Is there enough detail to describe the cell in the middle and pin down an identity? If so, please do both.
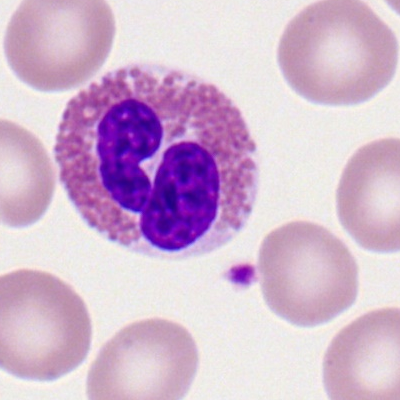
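Two lobes make up the nucleus. Its chromatin is dark purple and coarsely clumped. The granules are round and fairly uniform in size, and they do not hide the outline of the nucleus. The cell is an eosinophil.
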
